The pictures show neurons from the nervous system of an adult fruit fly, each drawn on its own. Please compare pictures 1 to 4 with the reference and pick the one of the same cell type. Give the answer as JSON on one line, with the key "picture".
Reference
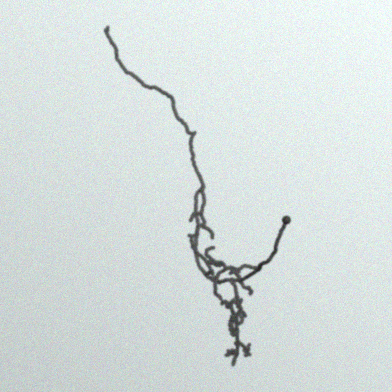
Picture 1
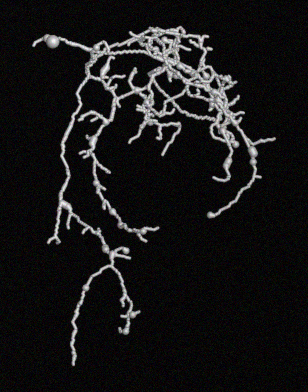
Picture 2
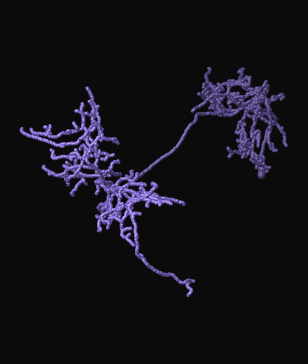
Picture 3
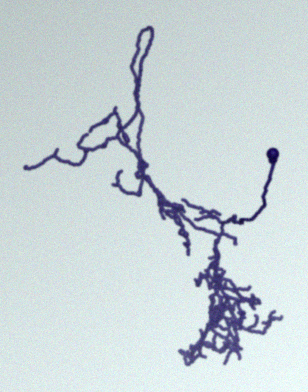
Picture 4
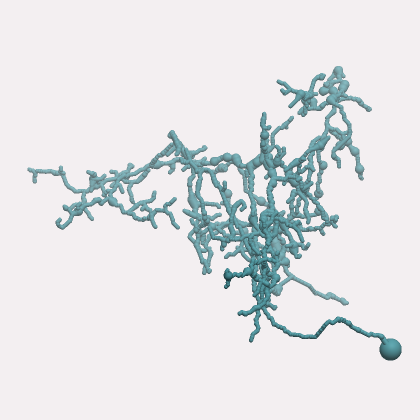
{"picture": 3}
